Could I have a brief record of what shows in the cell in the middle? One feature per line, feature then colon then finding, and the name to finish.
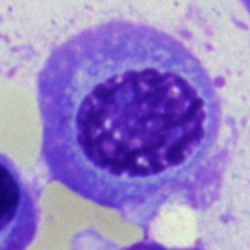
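Outline: roughly round, the edge slightly uneven
Chromatin: coarse dark clumps, small pale spots between them
Cytoplasm: a paler band running all the way around the nucleus
Granules: none distinct in the cytoplasm
Name: plasma cell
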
